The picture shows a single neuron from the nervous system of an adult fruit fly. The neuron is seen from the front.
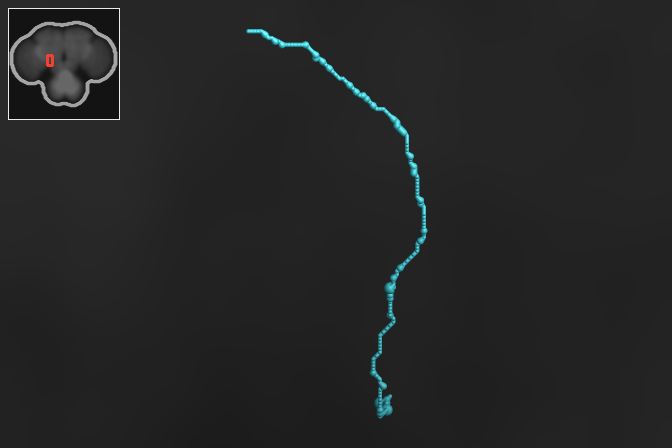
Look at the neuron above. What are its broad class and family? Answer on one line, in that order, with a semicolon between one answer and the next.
sensory neuron entering the brain; class mechanosensory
